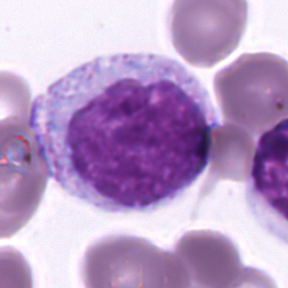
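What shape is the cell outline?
Oval, and wider than it is tall.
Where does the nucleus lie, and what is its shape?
Off-centre to the right, reaching the cell edge there; it is oval, with a shallow notch in its upper border.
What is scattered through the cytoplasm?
Fine pinkish-purple granules.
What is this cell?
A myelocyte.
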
